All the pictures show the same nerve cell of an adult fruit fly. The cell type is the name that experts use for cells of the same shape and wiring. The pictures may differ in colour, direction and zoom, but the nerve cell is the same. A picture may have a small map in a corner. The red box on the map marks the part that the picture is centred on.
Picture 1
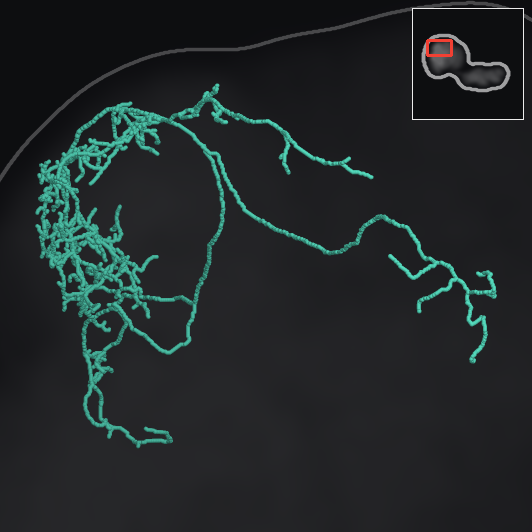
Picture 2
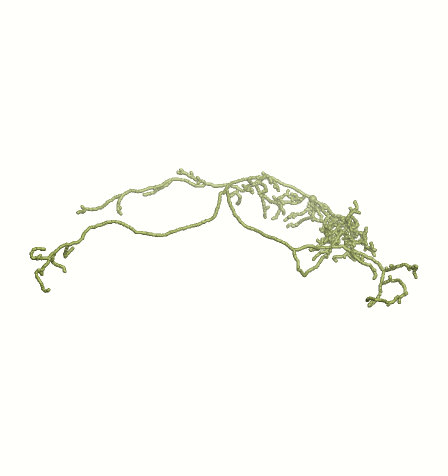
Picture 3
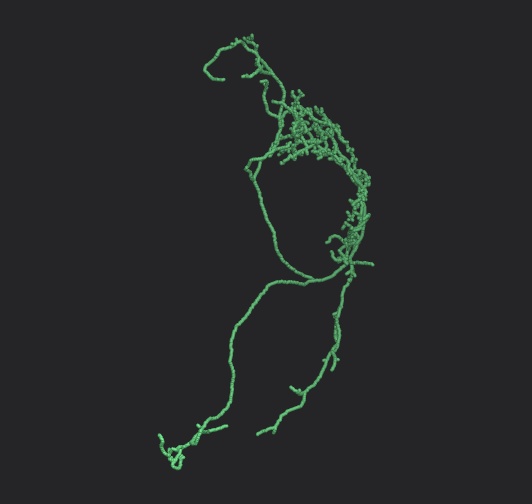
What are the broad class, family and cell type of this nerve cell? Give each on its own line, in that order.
central-brain intrinsic neuron
hemilineage SMPad1
SIP122m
